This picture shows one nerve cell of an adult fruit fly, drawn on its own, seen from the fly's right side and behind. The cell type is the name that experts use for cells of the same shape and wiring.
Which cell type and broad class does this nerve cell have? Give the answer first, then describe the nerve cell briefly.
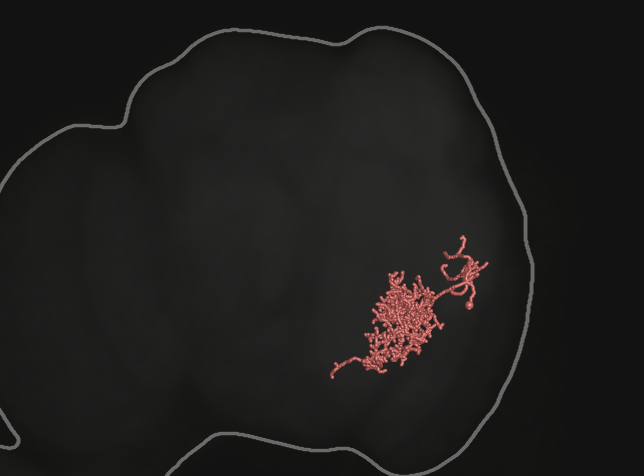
The cell type is CB1557. This is a central-brain intrinsic neuron. In this view it is about as wide as it is tall.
